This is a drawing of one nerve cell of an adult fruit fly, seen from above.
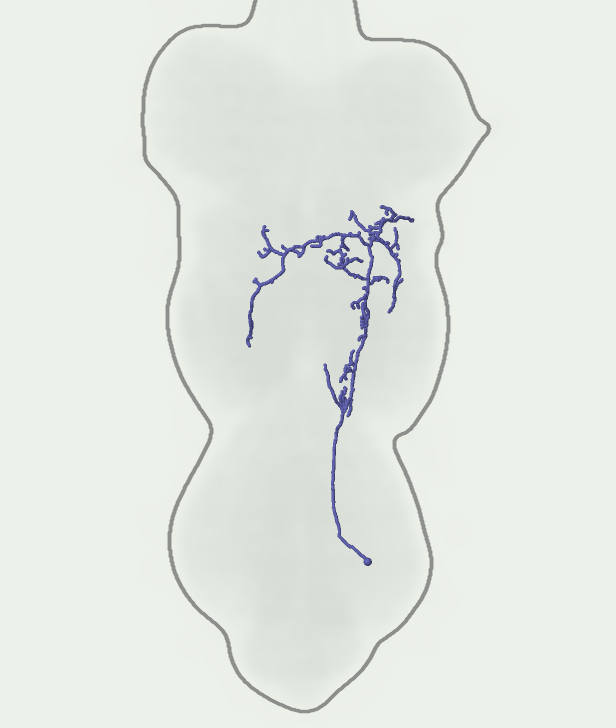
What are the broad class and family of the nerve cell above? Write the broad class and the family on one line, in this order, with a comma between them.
nerve-cord intrinsic neuron, hemilineage 03B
